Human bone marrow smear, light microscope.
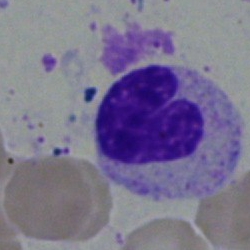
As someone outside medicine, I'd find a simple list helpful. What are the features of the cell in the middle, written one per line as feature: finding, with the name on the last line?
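Nucleus: indented by a notch entering from the upper right
Position: nucleus off-centre, toward the upper left of the cell
Cytoplasm: pale lilac-grey, widest rim at the lower right
Granules: fine, purple, scattered through the cytoplasm
Identification: band neutrophil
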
